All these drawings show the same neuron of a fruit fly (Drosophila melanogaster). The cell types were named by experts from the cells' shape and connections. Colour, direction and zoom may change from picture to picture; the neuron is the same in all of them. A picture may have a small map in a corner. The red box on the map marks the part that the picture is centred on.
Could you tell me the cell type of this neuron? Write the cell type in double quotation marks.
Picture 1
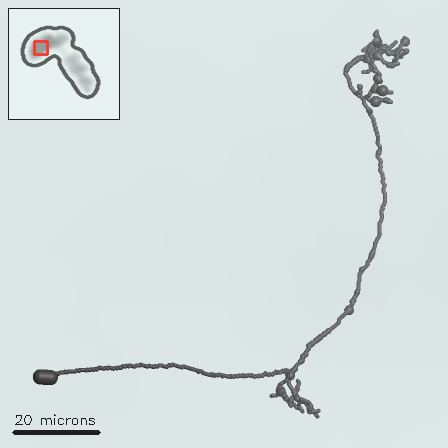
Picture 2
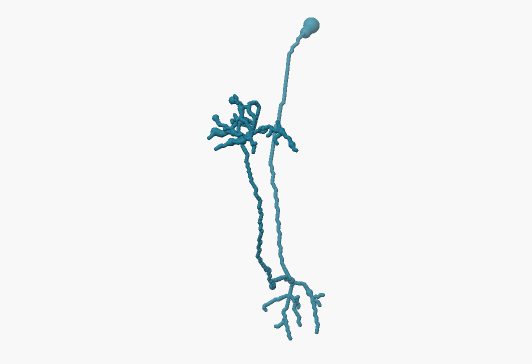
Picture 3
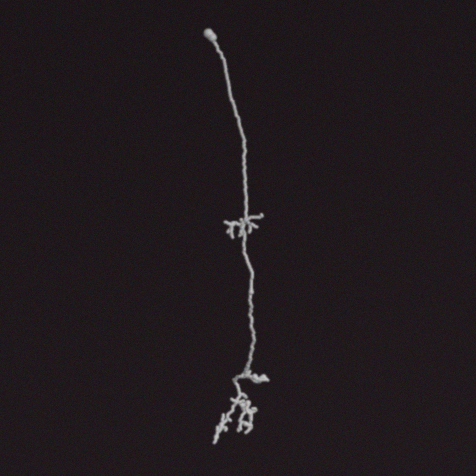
"PFNp_a"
